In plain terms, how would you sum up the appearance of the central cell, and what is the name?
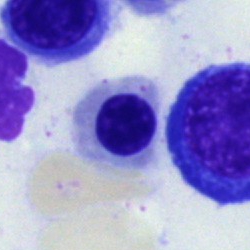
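Notice how dark purple and densely condensed the chromatin is, and that no nucleoli are visible in the nucleus. Now follow the pale grey-blue cytoplasm around it: the rim is broader on the left of the nucleus than on the right. You are looking at an erythroblast.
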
